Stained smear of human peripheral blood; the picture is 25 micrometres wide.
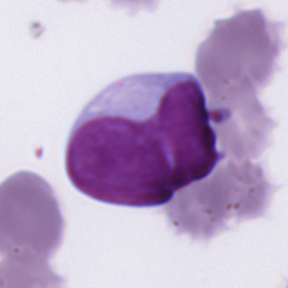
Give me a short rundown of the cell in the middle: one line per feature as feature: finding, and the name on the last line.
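Outline: smooth, rounded, no ragged edges
Nucleus: cleft into a larger left part and a smaller right part
Nuclear area: about 70% of the cell
Chromatin: deep purple, fairly evenly fine, no coarse clumps
Cytoplasm: pale bluish-grey cap along the upper side
Name: myeloblast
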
